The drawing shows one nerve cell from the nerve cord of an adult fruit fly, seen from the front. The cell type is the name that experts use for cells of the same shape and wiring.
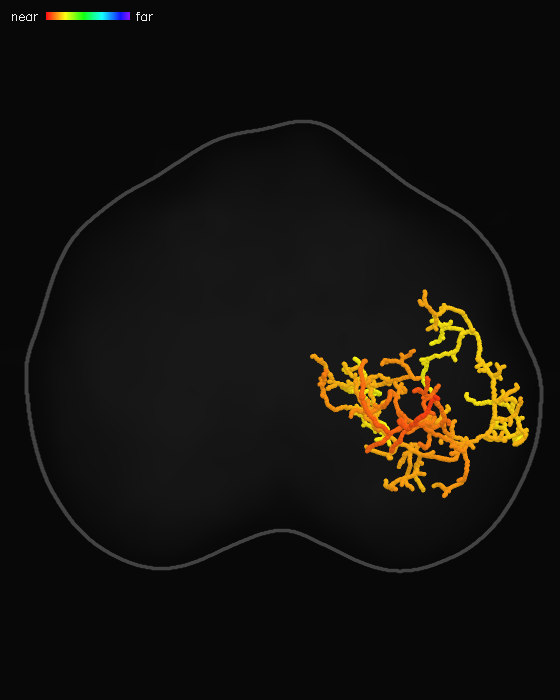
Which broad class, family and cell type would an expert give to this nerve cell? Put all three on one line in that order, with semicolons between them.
nerve-cord intrinsic neuron; hemilineage 20A.22A; IN20A.22A017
